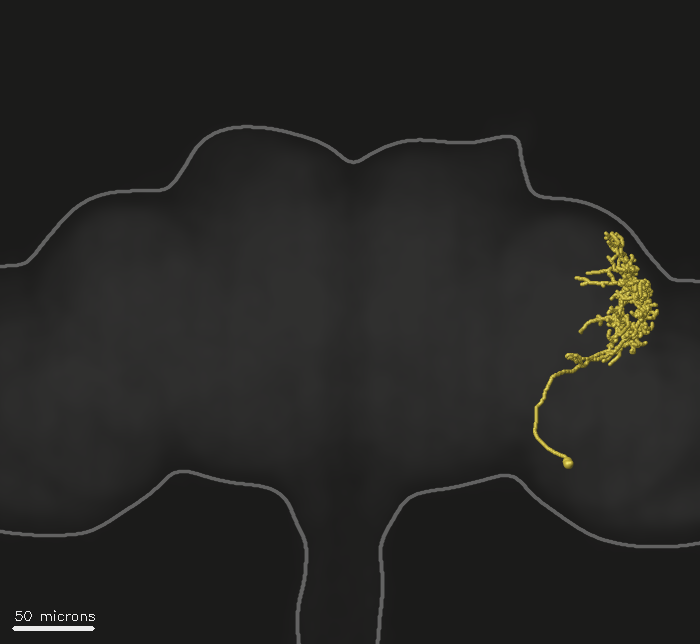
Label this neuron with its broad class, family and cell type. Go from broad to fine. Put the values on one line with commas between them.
central-brain intrinsic neuron, hemilineage VLPp&l1_anterior, AVLP465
